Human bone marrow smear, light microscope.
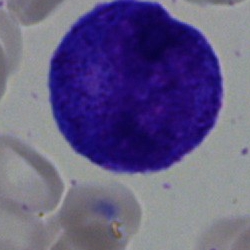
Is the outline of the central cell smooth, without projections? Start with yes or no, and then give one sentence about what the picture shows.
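Yes. The edge of the cell shows no projections.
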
